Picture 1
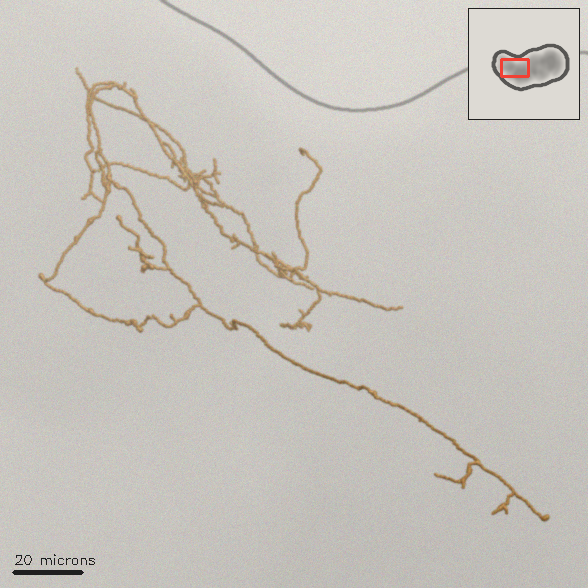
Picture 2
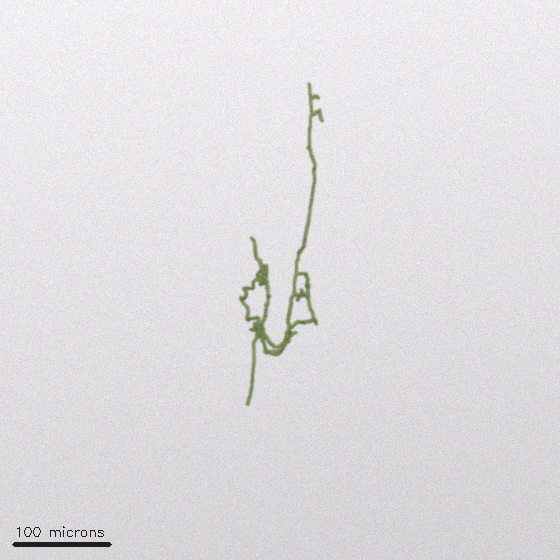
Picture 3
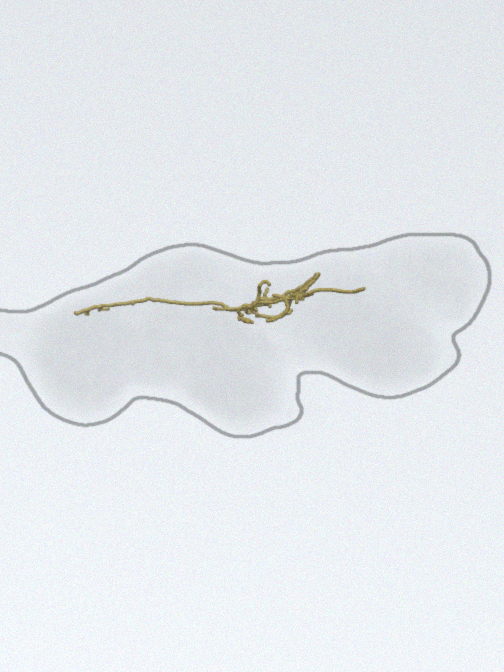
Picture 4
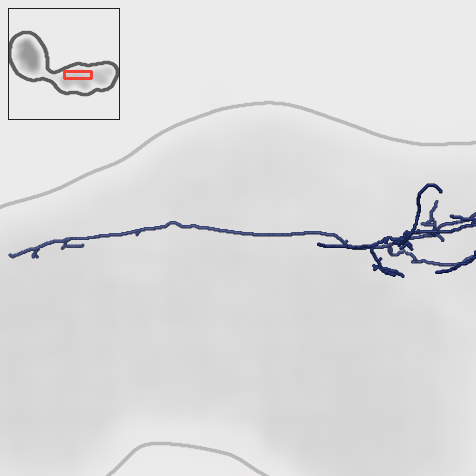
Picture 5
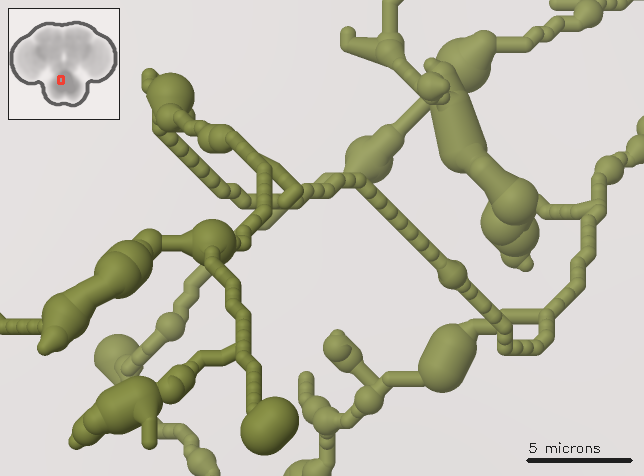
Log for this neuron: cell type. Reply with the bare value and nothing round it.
IN06A104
